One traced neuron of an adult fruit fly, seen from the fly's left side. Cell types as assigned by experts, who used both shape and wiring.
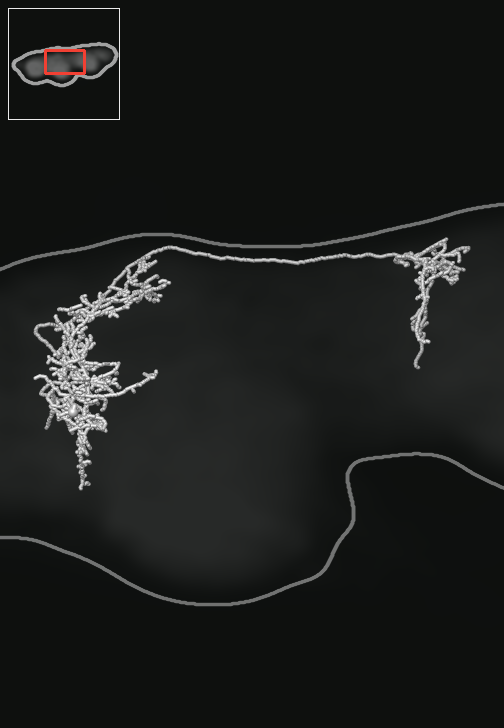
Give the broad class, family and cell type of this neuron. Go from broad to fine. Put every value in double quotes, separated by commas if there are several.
"nerve-cord intrinsic neuron", "hemilineage 18B", "IN18B027"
